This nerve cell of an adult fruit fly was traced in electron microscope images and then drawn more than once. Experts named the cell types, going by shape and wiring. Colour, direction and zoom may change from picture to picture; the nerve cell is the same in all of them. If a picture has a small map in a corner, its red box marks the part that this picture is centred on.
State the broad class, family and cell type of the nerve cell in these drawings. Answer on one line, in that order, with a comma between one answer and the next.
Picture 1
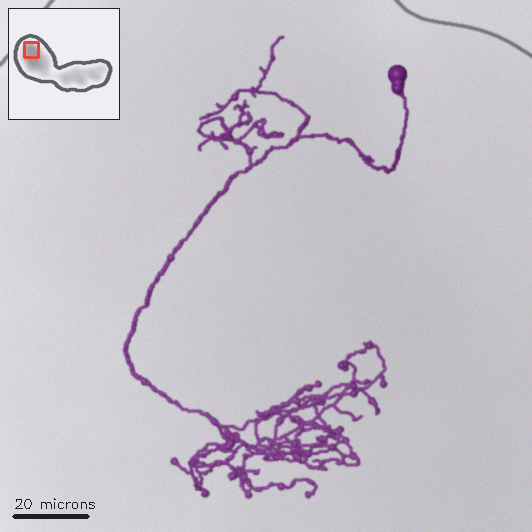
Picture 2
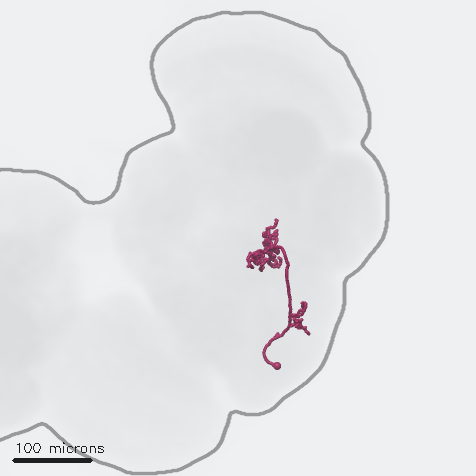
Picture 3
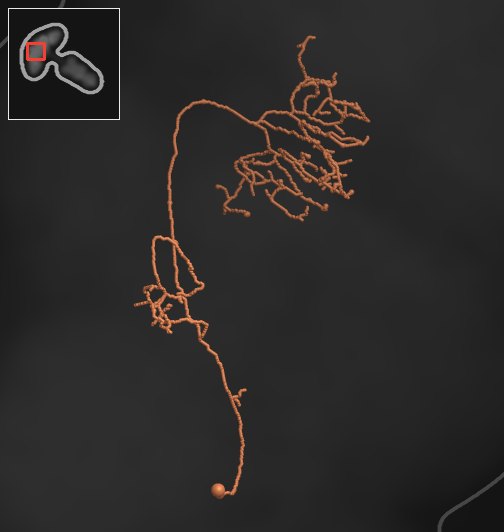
central-brain intrinsic neuron, hemilineage DL1_dorsal, FB2F_c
